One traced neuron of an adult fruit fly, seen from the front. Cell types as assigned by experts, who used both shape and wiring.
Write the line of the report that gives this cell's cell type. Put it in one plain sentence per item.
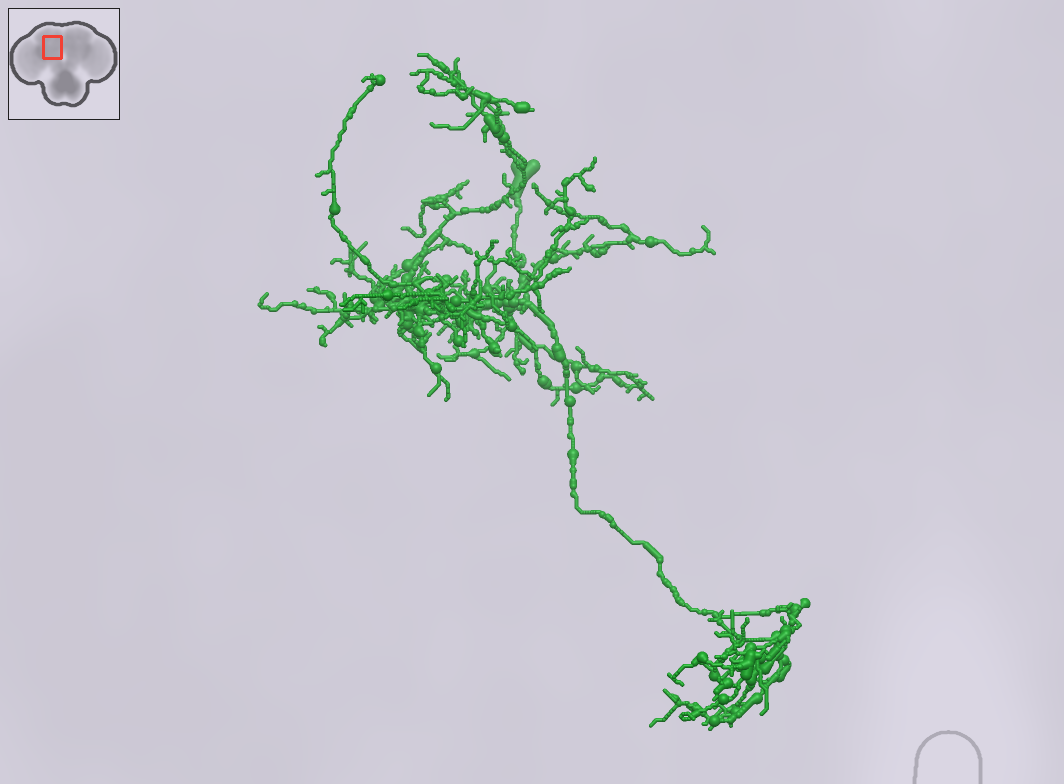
The cell type is PLP254.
